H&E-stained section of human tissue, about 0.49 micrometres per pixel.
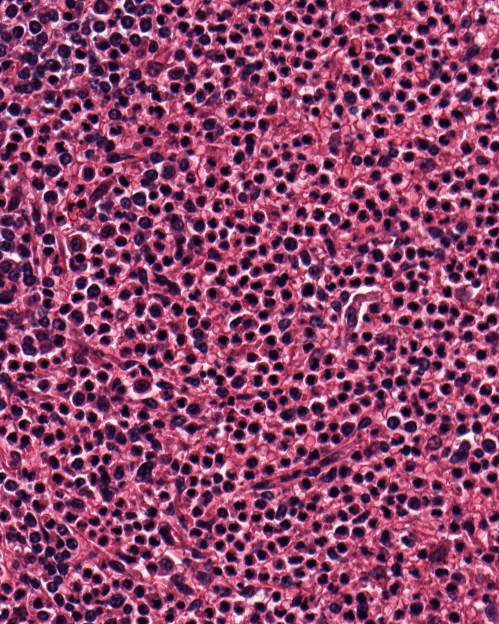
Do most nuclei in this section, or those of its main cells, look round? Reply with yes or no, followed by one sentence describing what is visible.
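Yes. Most cells have a round, darkly stained nucleus.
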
